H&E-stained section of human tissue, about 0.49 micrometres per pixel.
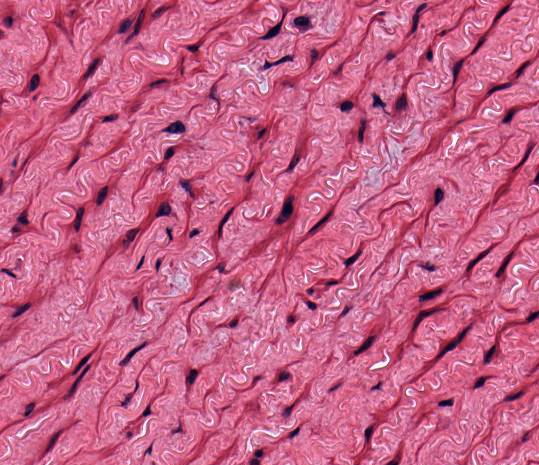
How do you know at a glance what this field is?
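This, I think, is the tunica media of an artery. Parallel bands of wavy, crimped fibres fill the whole field, running from lower left to upper right, and dark, elongated nuclei lie between them, parallel to the fibres.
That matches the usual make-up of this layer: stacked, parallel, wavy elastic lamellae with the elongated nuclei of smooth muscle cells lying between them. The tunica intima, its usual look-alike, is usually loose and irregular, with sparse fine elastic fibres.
No epithelium shows anywhere.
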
